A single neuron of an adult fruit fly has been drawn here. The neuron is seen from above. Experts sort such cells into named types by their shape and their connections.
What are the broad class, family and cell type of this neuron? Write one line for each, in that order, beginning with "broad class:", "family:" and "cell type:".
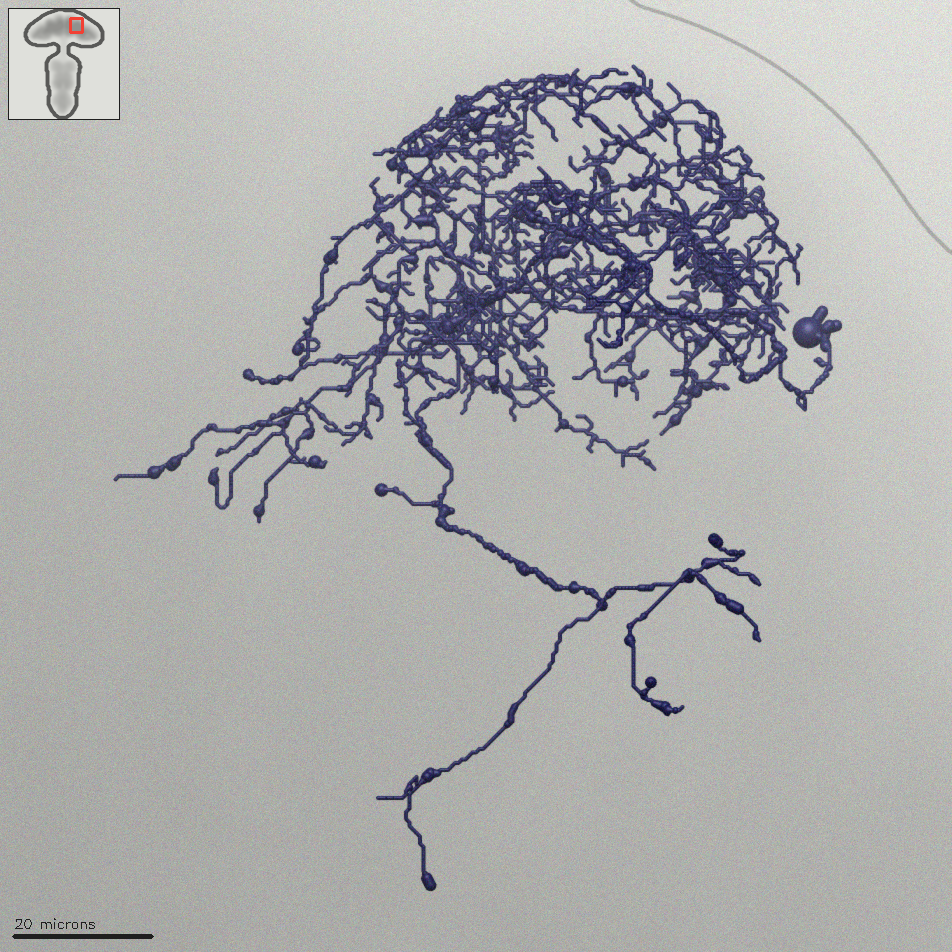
broad class: central-brain intrinsic neuron
family: hemilineage VLPl&p2_lateral
cell type: AVLP101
